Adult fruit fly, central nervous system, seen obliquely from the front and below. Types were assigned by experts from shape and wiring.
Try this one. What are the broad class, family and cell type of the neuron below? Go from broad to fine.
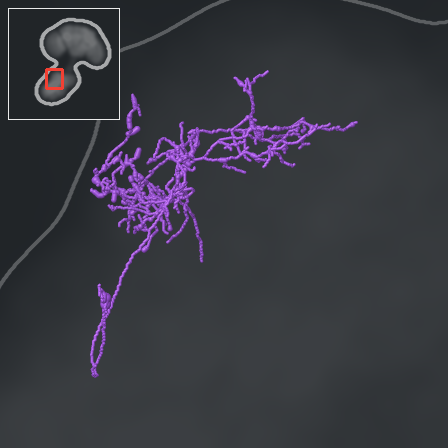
nerve-cord intrinsic neuron; hemilineage 16B; IN16B063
